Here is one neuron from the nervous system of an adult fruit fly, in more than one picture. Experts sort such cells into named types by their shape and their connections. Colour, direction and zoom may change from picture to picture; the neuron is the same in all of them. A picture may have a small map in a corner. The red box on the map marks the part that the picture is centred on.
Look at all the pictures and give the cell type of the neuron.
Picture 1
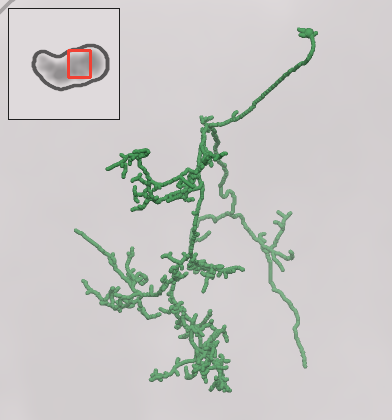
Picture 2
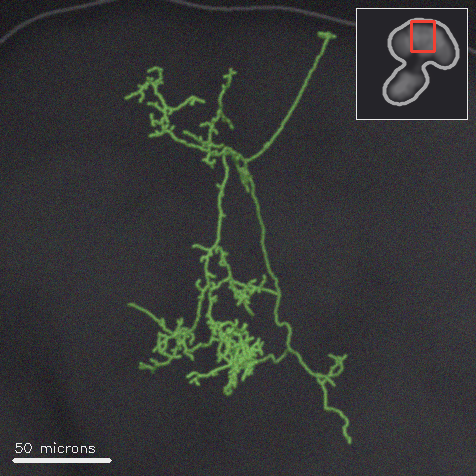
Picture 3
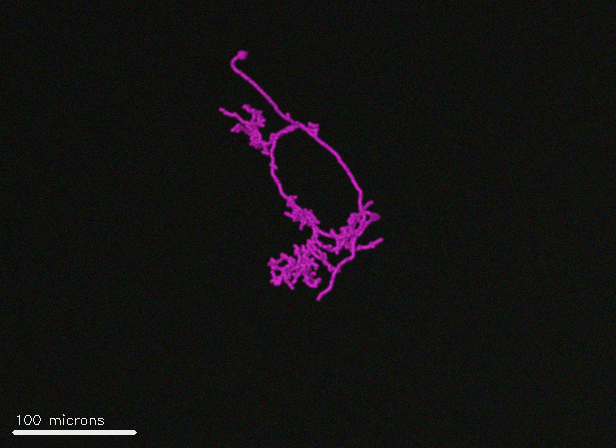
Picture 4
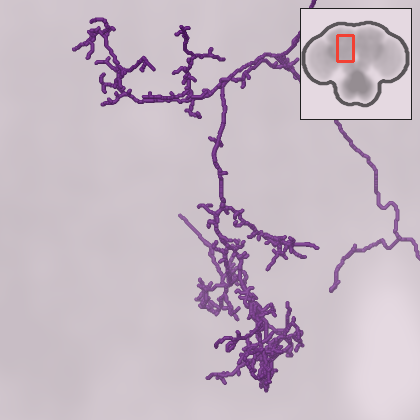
VES200m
